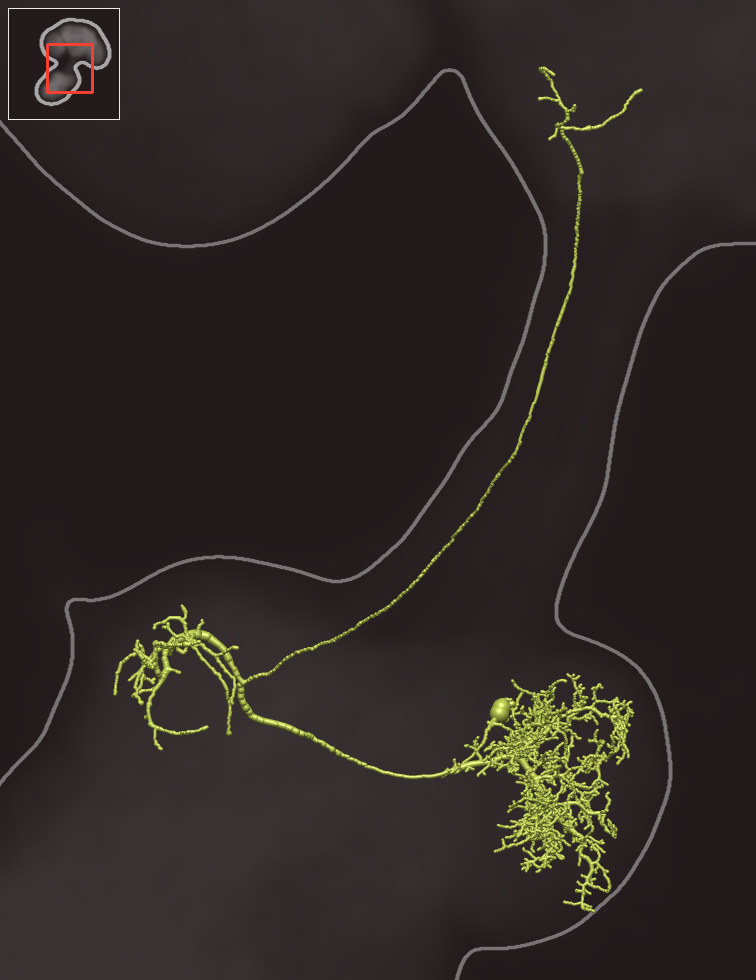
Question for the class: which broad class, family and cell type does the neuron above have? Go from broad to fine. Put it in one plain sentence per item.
An ascending neuron of hemilineage 19B, type AN19B004.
